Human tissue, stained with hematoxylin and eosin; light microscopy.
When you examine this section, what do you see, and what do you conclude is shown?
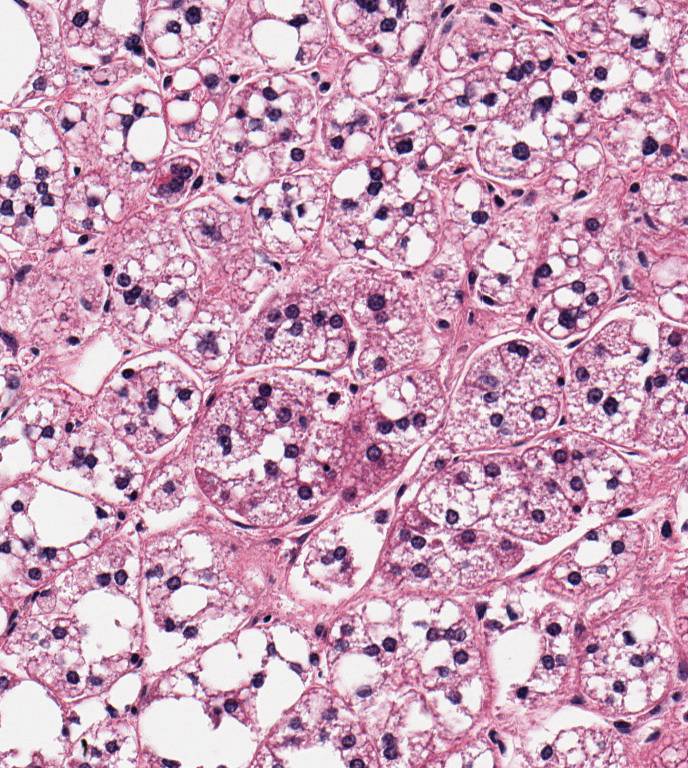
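The cells lie in solid nests with no central gland lumen, each nest outlined by a thin pink septum with flattened, elongated nuclei. Their cytoplasm is abundant and pale, filled with many small clear vacuoles, and each cell has a single small, round, dark nucleus, the nuclei fairly uniform in size. The tissue is adrenal gland.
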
